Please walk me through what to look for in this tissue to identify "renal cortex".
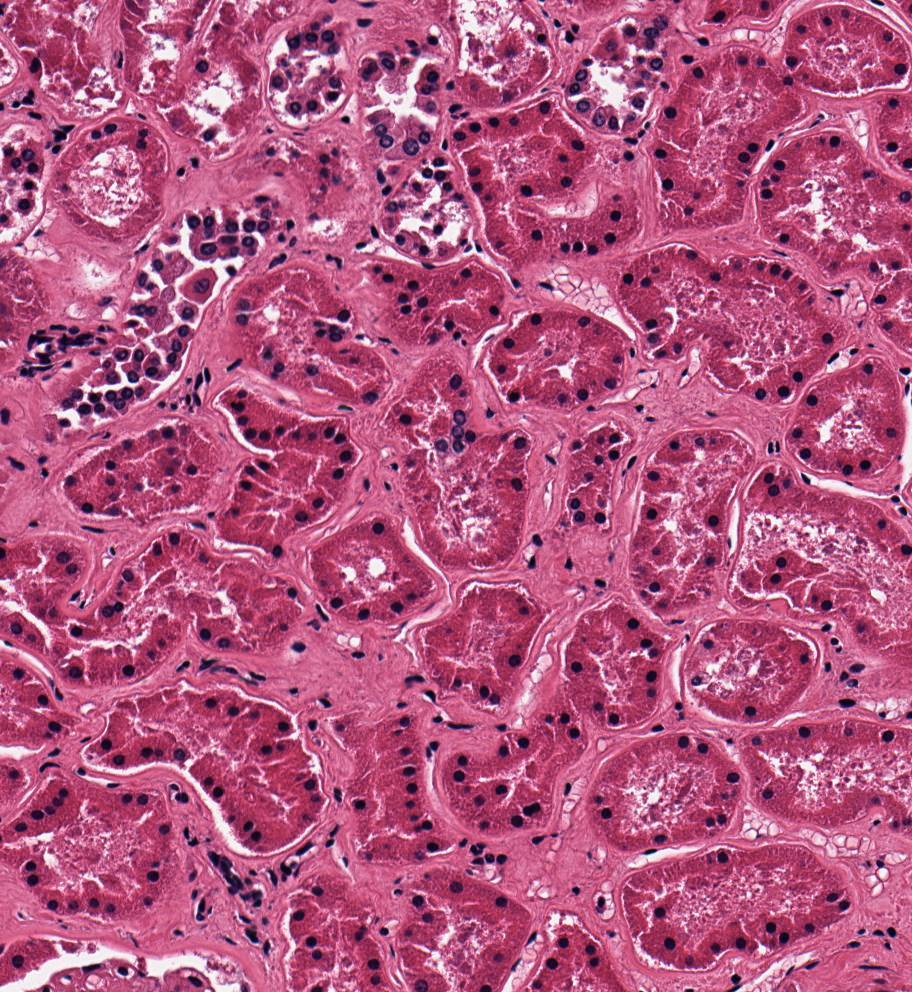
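Fits the renal cortex: tubules, each lined by a single layer of cuboidal to low columnar epithelial cells.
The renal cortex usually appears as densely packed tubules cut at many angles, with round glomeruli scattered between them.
Lining cells: abundant, granular, deeply eosinophilic cytoplasm; small, round, dark nuclei in a single evenly spaced row toward the base. Lumens: narrow, irregular, holding pale pink, fluffy material.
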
